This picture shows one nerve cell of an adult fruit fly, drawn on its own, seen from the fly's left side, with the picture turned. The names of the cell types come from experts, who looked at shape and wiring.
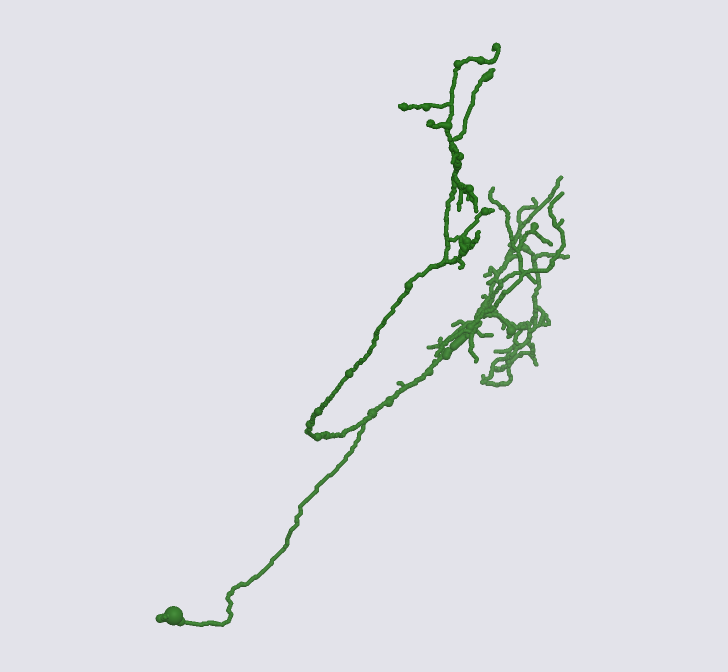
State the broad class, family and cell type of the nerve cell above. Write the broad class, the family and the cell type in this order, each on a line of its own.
central-brain intrinsic neuron
hemilineage LB3
PS343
